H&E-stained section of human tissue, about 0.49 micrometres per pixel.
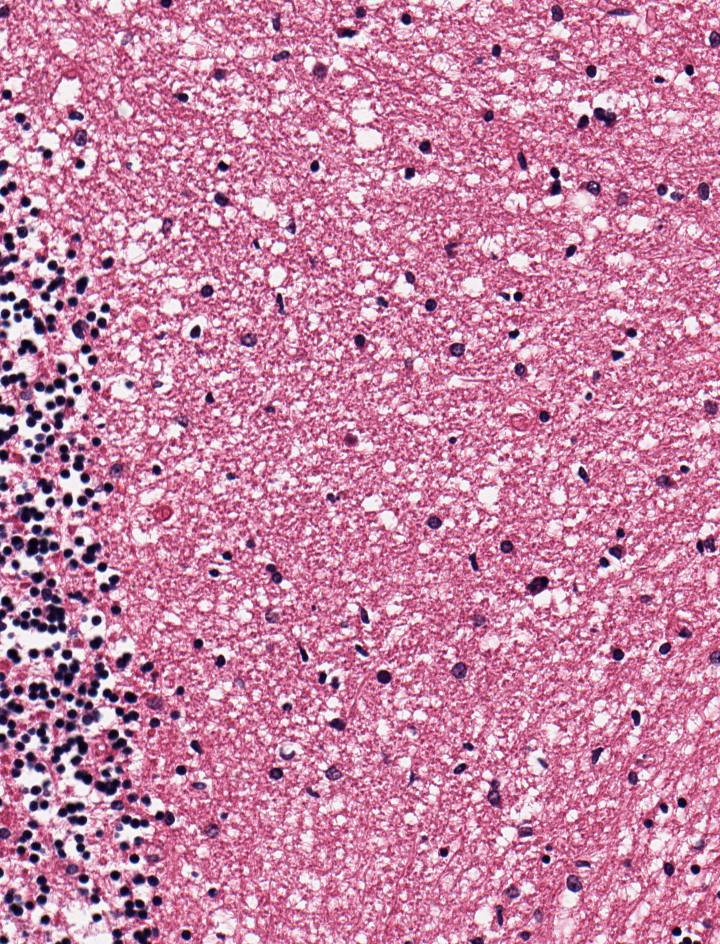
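cerebellum, haematoxylin and eosin. A band of crowded small, round, deeply basophilic nuclei with little visible cytoplasm runs down the left edge. The rest of the field is a finely fibrillary, eosinophilic meshwork with sparse nuclei, without glands, epithelium or muscle. Nuclei thin gradually into it across an irregular border.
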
